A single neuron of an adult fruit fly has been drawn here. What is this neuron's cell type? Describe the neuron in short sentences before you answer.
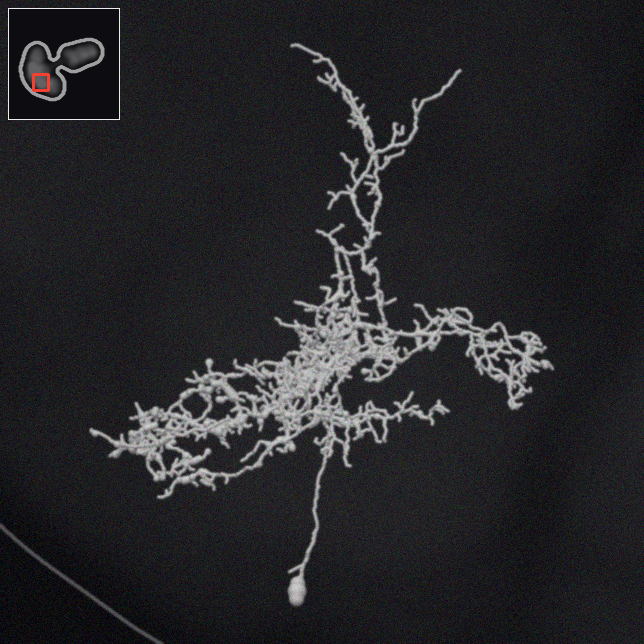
It lies in the brain. The cell body can be seen at the bottom of the picture. The picture shows more than a hundred branch ends. It is a central-brain intrinsic neuron. The cell type is SLP248.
